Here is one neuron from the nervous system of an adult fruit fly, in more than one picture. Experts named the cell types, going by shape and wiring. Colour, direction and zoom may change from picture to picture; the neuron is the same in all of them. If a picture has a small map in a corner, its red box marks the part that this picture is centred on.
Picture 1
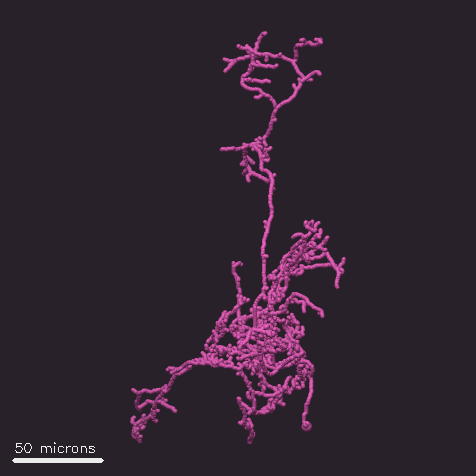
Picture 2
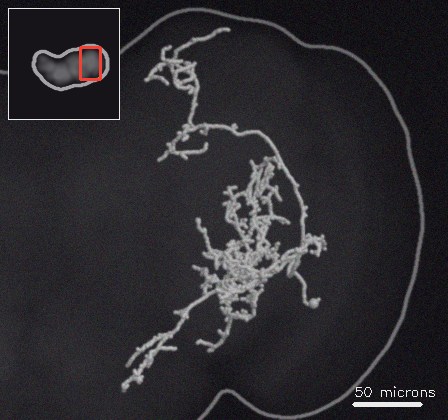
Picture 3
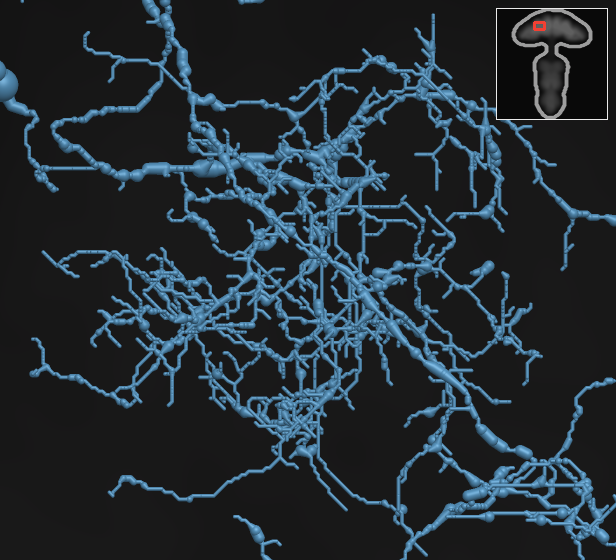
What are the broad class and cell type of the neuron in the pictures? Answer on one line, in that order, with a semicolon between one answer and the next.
central-brain intrinsic neuron; AVLP097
